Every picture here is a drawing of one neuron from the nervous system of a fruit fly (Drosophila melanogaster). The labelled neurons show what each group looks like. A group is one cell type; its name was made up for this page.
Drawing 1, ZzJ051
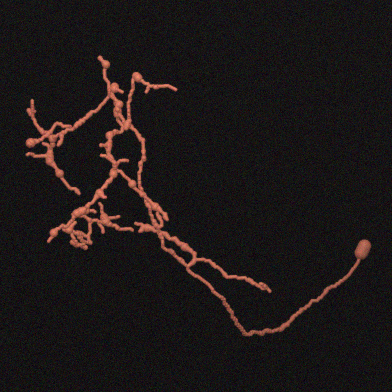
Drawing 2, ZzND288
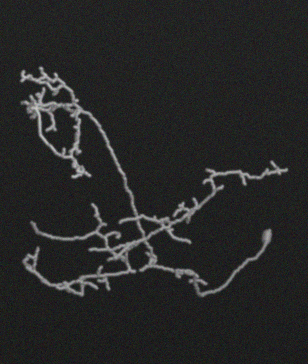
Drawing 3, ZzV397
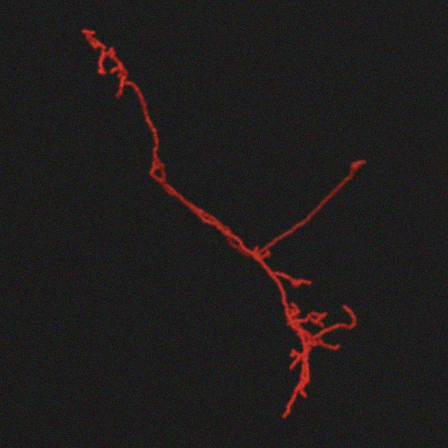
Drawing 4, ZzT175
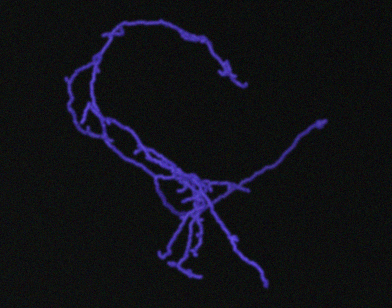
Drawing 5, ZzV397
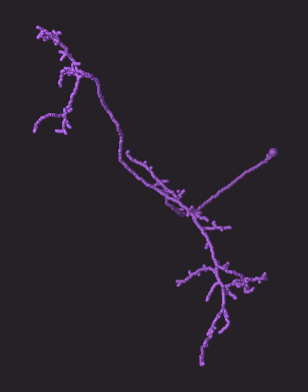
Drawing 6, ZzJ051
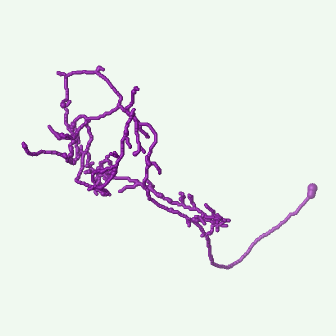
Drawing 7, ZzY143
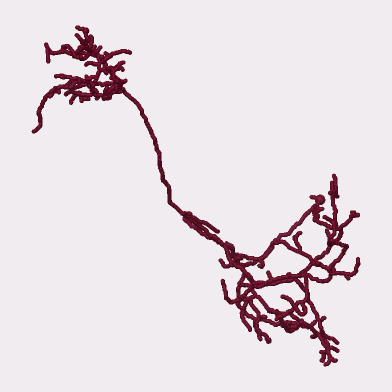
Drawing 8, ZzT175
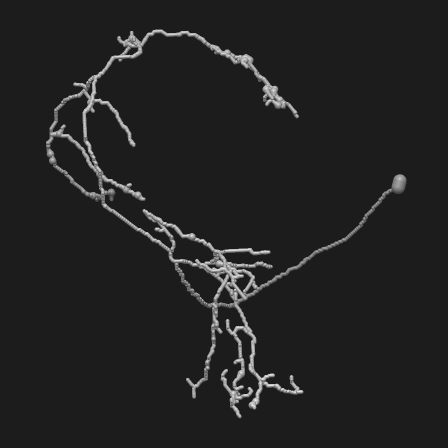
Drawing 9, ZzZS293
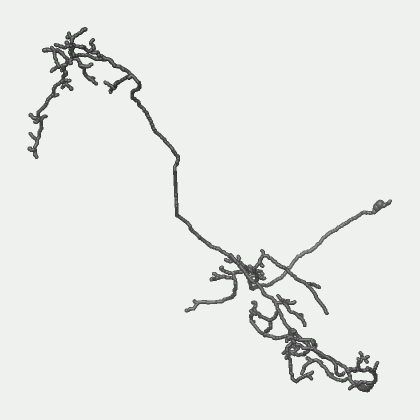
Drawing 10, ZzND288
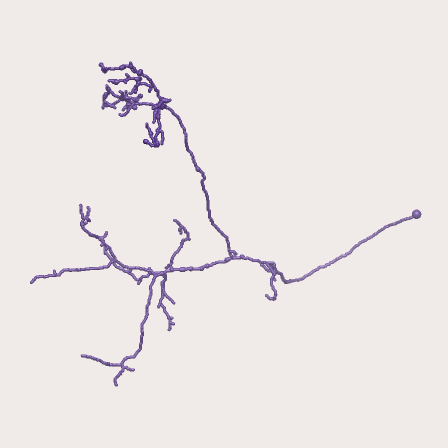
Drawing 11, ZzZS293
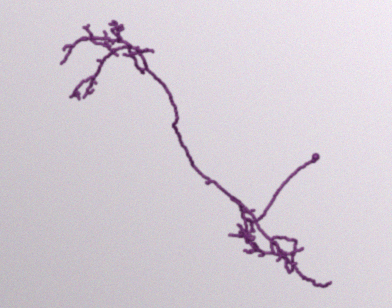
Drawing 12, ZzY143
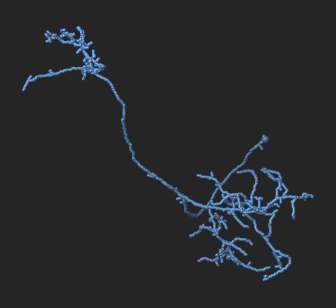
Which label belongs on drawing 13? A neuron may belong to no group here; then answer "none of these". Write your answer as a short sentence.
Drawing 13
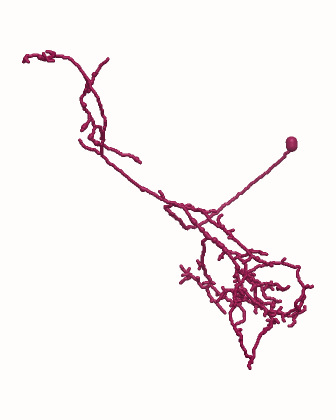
It belongs to none of these.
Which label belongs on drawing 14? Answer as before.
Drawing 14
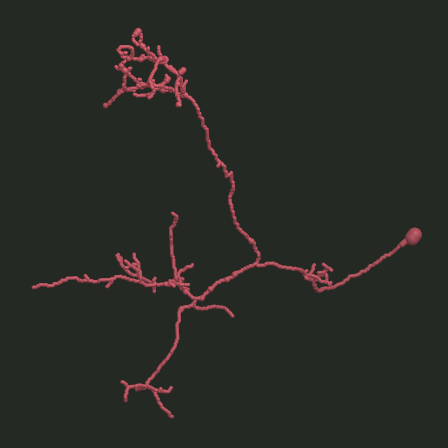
It belongs to ZzND288.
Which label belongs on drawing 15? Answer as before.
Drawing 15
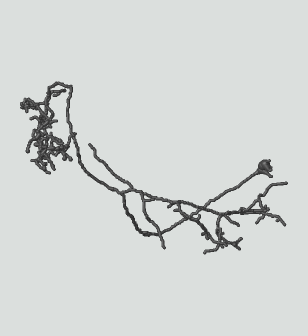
It belongs to none of these.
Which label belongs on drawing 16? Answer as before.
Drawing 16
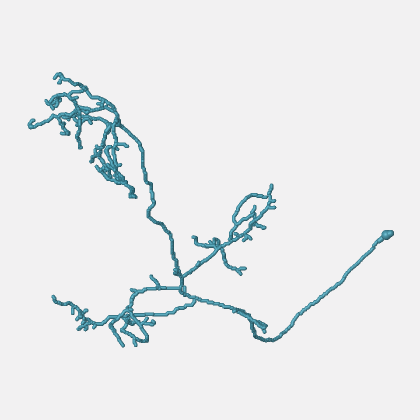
It belongs to ZzND288.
